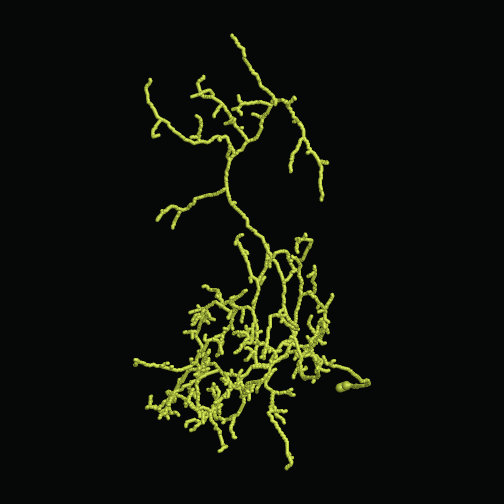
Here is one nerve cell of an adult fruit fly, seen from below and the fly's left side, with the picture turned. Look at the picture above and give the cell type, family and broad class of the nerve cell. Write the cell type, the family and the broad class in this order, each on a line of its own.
SMP245
hemilineage VLPd&p1_posterior
central-brain intrinsic neuron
